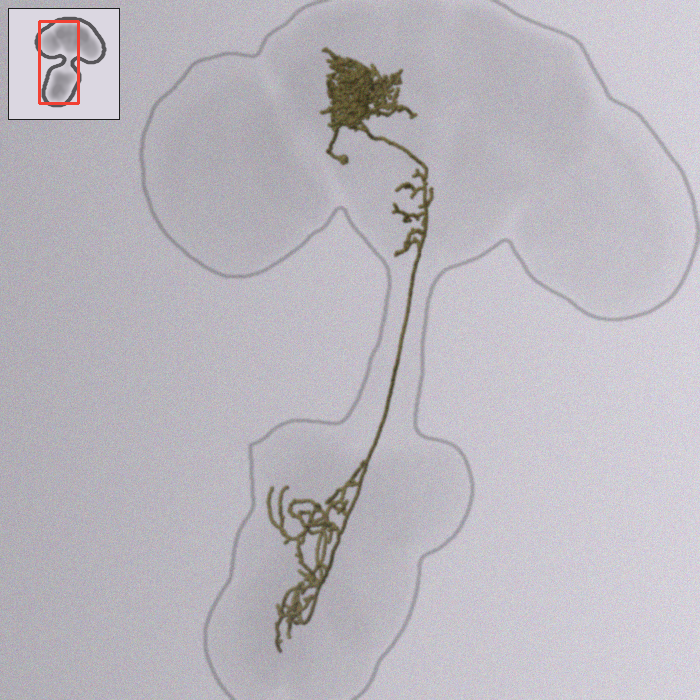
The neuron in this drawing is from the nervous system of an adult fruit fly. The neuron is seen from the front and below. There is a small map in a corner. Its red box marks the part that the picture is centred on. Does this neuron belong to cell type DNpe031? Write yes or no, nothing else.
yes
